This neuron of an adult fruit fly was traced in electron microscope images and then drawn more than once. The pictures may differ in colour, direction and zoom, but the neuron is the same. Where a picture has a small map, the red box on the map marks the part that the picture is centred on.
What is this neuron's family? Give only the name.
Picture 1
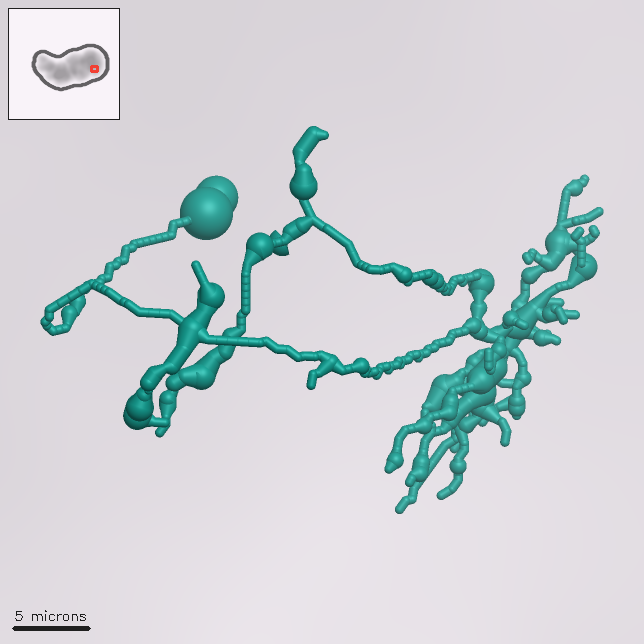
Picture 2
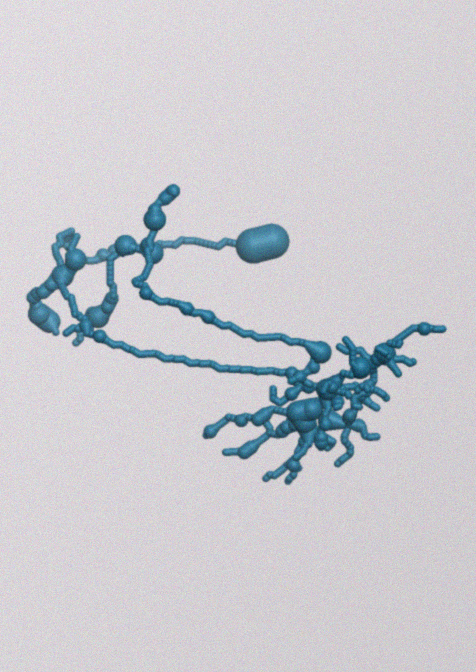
T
